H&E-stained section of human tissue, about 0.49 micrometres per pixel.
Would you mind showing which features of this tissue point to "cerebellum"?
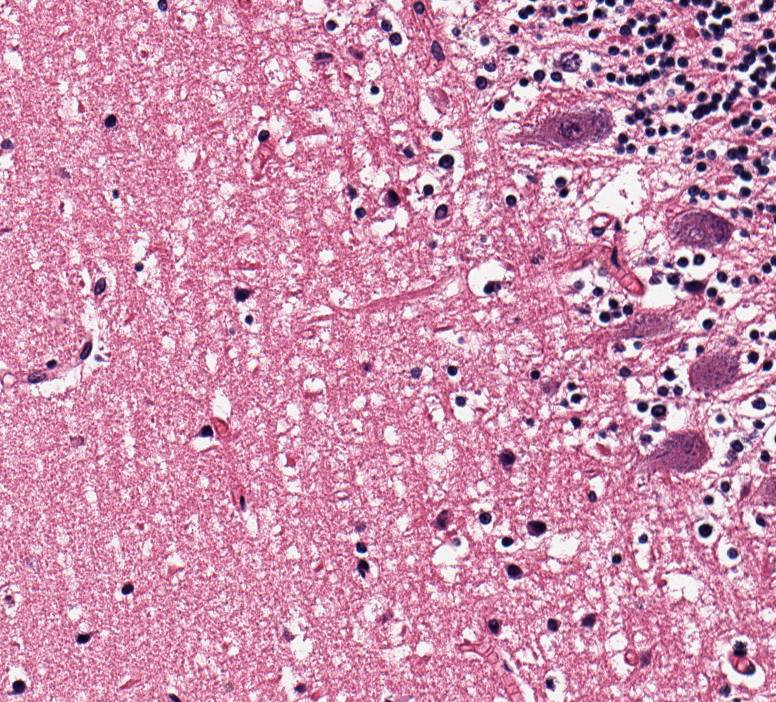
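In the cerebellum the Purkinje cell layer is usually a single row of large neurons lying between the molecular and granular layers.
You've got that down the right side here: several large neurons with abundant purple granular cytoplasm, in a loose row right at the border between the pale layer and the crowded nuclei. Read that way, the pale pink, finely fibrillary left and central part is the molecular layer, and the crowded upper right corner is the granular layer. Those crowded cells have small, round, darkly stained nuclei with scant cytoplasm. The molecular layer itself carries only sparse scattered small nuclei, many sitting within clear haloes.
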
